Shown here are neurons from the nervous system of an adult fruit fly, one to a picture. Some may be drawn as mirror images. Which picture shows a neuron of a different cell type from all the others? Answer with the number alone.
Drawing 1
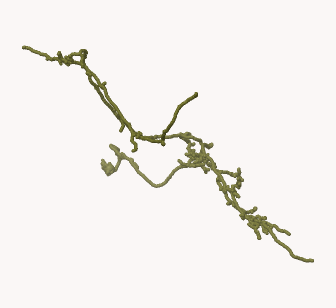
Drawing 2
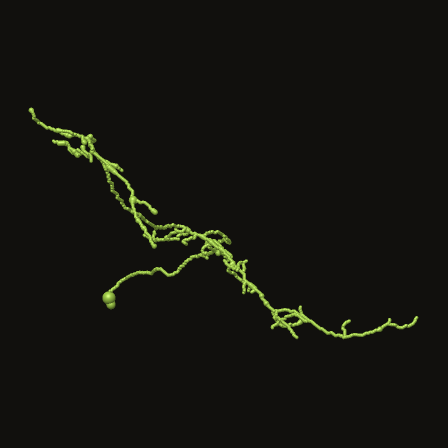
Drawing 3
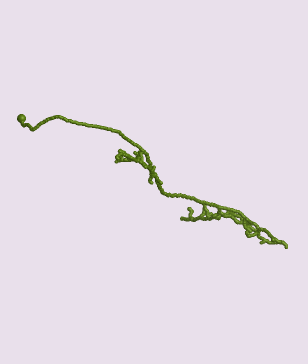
3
